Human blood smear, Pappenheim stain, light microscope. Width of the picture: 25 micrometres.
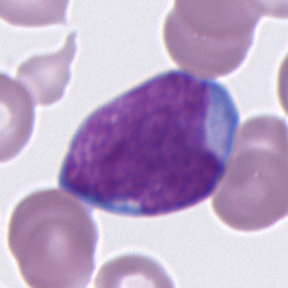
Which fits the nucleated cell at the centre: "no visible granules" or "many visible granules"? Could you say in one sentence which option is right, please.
In the cytoplasm of this cell, no granules are visible.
